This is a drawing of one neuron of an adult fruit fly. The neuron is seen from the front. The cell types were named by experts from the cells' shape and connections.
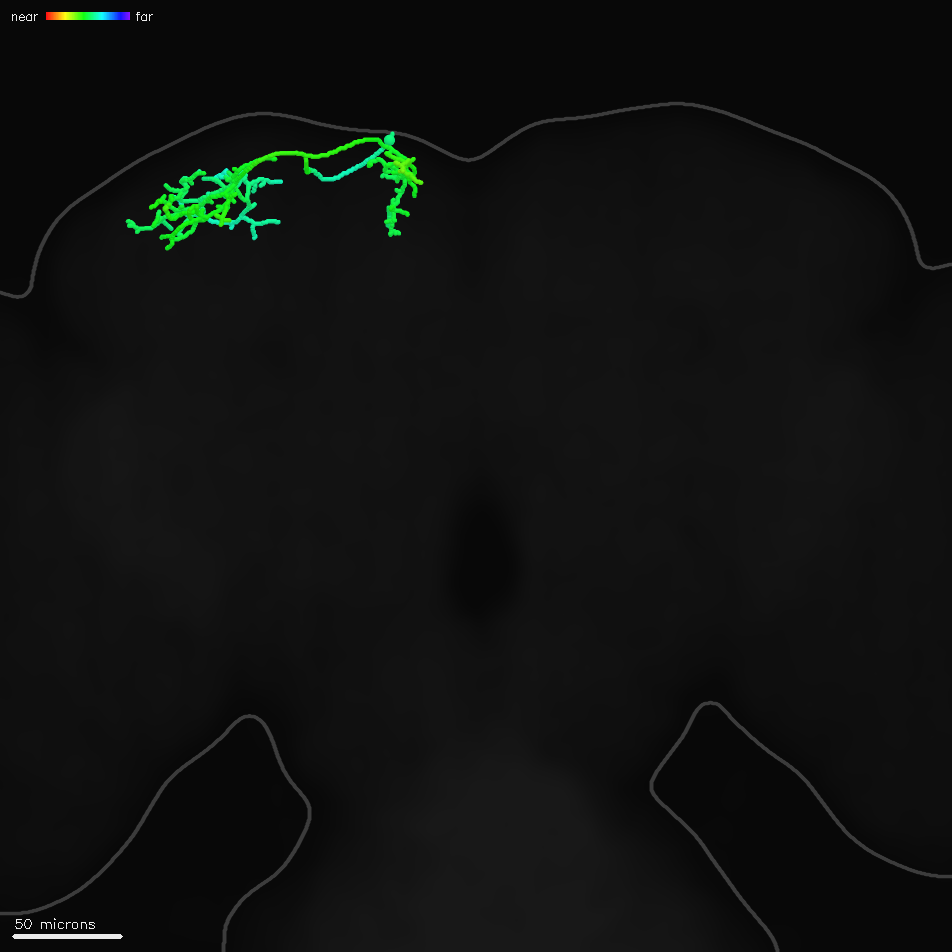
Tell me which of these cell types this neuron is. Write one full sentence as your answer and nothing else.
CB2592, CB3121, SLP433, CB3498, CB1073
The cell type carried by this neuron is CB3121.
